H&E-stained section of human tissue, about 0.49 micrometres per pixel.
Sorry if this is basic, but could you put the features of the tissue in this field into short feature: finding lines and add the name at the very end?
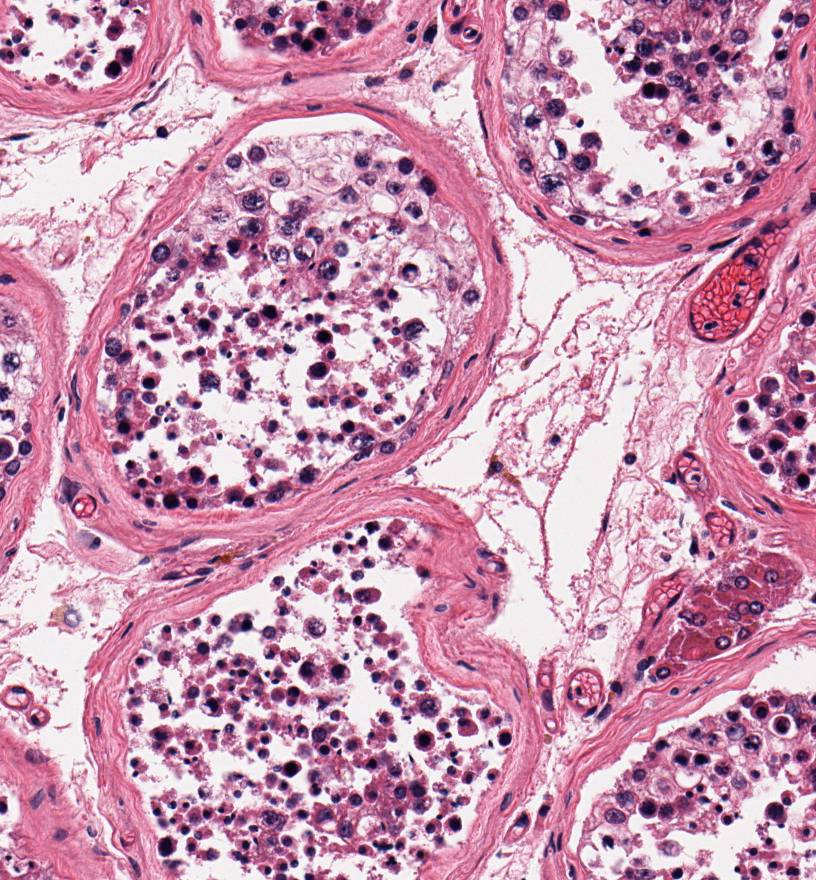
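Tubule wall: a thick band of pink, layered fibrous tissue with flattened, elongated nuclei.
Tubule contents: cells loosely scattered through the lumen, not an orderly layered lining.
Nuclei within tubules: many small, round and densely dark-staining.
Interstitium: a small vessel packed with red blood cells, upper right.
Tissue: testis.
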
